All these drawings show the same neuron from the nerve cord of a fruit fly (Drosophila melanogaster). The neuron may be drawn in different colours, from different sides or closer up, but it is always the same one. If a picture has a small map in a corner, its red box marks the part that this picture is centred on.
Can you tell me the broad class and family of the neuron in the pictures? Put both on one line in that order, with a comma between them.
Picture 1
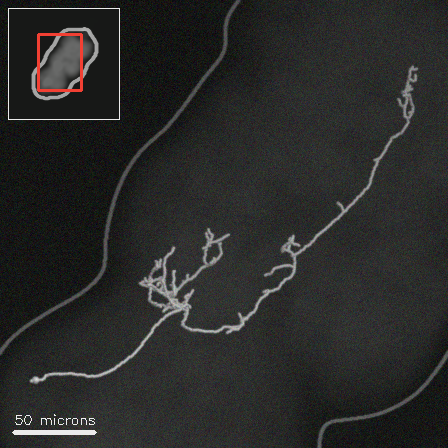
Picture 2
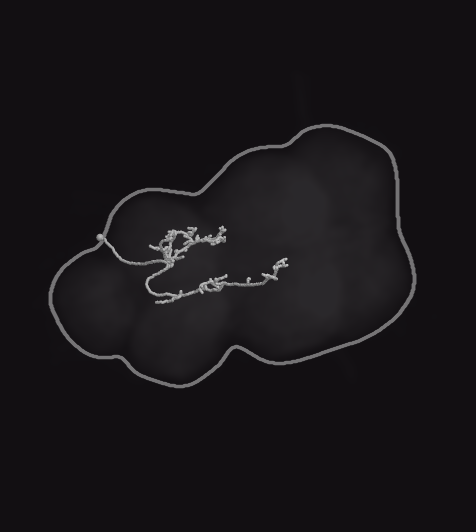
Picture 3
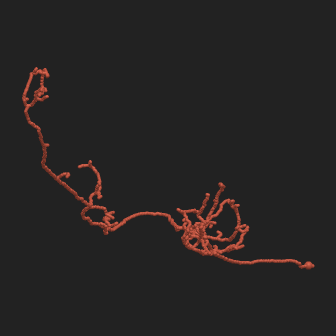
nerve-cord intrinsic neuron, hemilineage 06A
